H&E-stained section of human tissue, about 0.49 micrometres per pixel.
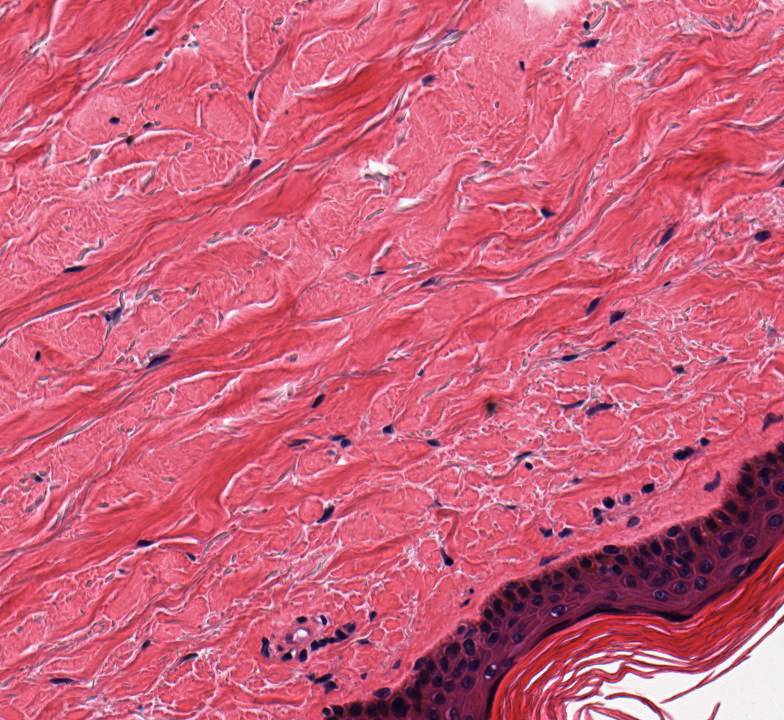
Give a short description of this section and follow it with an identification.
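Point by point: a narrow strip of epidermis occupies only the lower right corner, and dermal connective tissue fills the rest. Between the collagen bundles, fibroblasts with small, dark, spindle-shaped nuclei are sparsely scattered. Near the bottom centre sits a small vessel with a tiny lumen and a cluster of nuclei. No adipocytes appear anywhere. Named, this section is skin of the lower leg.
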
